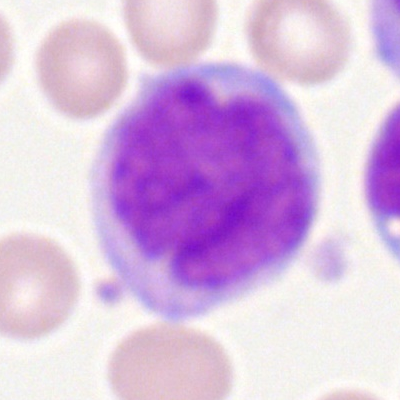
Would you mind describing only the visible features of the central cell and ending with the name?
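Let me see: there's a small notch at the top edge of the nucleus. The nucleus fills most of the cell. Its chromatin looks mottled and fairly fine, rather than coarsely clumped. The cytoplasm is a pale grey-blue. This is a monocyte.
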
